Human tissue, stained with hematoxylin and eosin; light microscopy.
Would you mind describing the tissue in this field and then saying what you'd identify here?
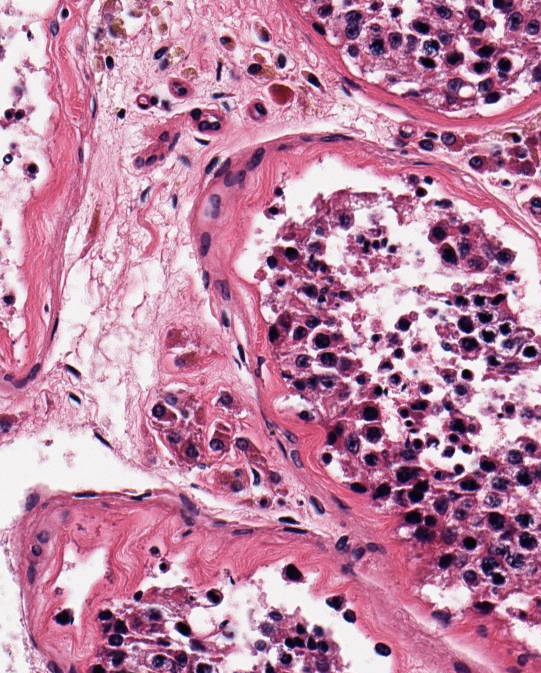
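Each tubule is bounded by thick, wavy, layered pink collagenous tissue containing flattened, parallel, spindle-shaped nuclei. Lumens hold scattered, detached round cells with dark nuclei, not an orderly layered lining. Polygonal cells with abundant pink cytoplasm cluster between tubules, top and left centre. This is testis.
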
